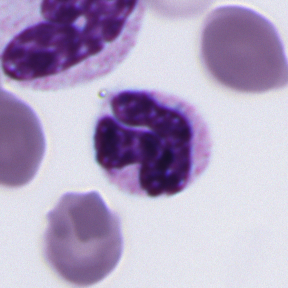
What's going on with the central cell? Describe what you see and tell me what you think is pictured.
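Starting with the nucleus: its chromatin is dark purple and coarsely clumped, and no nucleoli are visible. Moving to the cytoplasm: fine pinkish granules are spread throughout it, and no vacuoles are seen. With each point checked, the cell is a segmented neutrophil.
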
